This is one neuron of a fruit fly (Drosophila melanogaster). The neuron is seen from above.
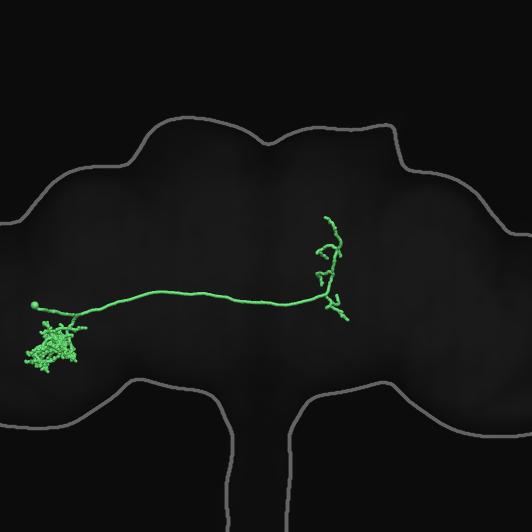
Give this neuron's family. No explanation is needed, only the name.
hemilineage VPNp1_lateral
